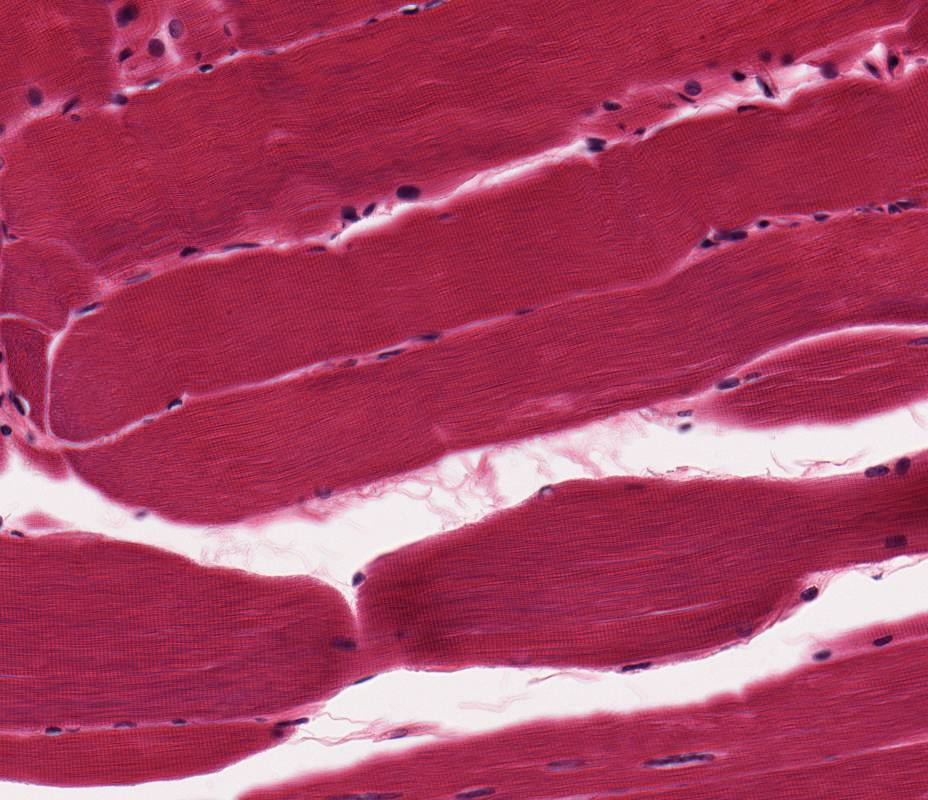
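Skeletal muscle. Broad, unbranched fibres each run as a separate band, their cytoplasm stained a deep, even red-pink. Fine transverse cross-striations are visible along the fibres. The dark, flattened, elongated nuclei sit at the fibre edges, not in the centres.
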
